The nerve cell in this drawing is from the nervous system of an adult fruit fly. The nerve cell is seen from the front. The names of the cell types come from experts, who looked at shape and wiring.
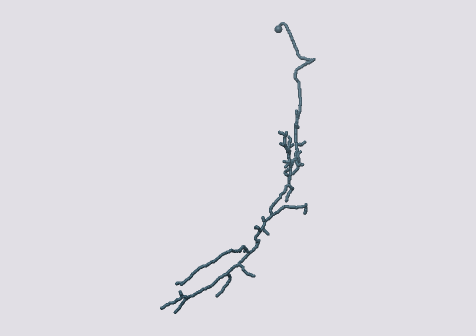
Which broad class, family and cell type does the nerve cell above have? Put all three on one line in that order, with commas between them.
optic-lobe intrinsic neuron, Cm, Cm10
